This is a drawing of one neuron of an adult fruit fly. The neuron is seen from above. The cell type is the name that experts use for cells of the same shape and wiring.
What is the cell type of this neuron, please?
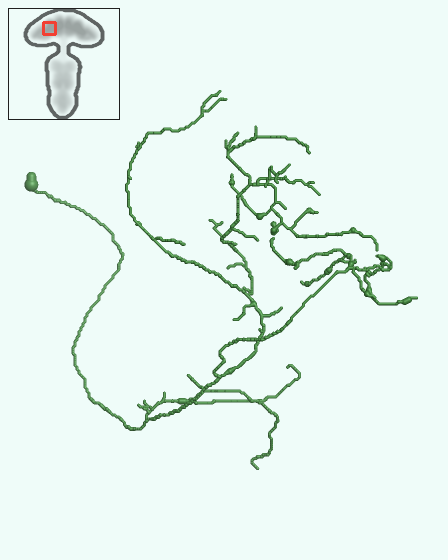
CB4086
